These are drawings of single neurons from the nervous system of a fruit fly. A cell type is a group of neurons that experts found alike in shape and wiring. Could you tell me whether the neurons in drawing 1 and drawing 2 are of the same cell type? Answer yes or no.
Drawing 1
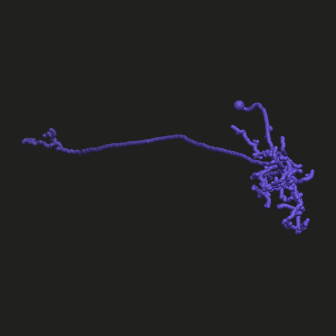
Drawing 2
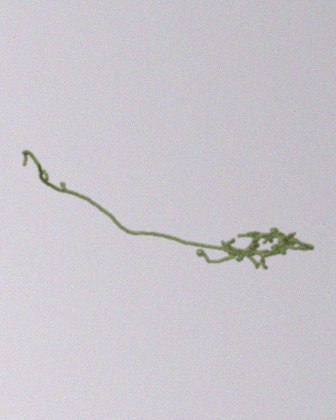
yes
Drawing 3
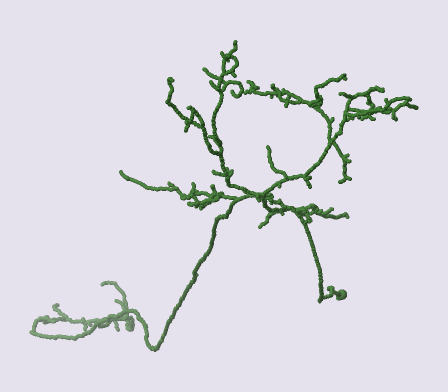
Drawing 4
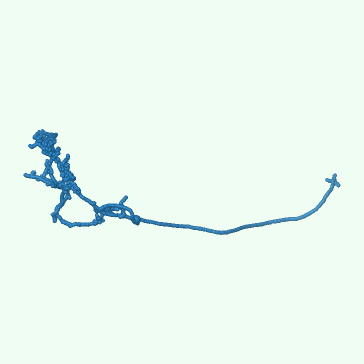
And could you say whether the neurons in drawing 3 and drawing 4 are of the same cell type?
no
